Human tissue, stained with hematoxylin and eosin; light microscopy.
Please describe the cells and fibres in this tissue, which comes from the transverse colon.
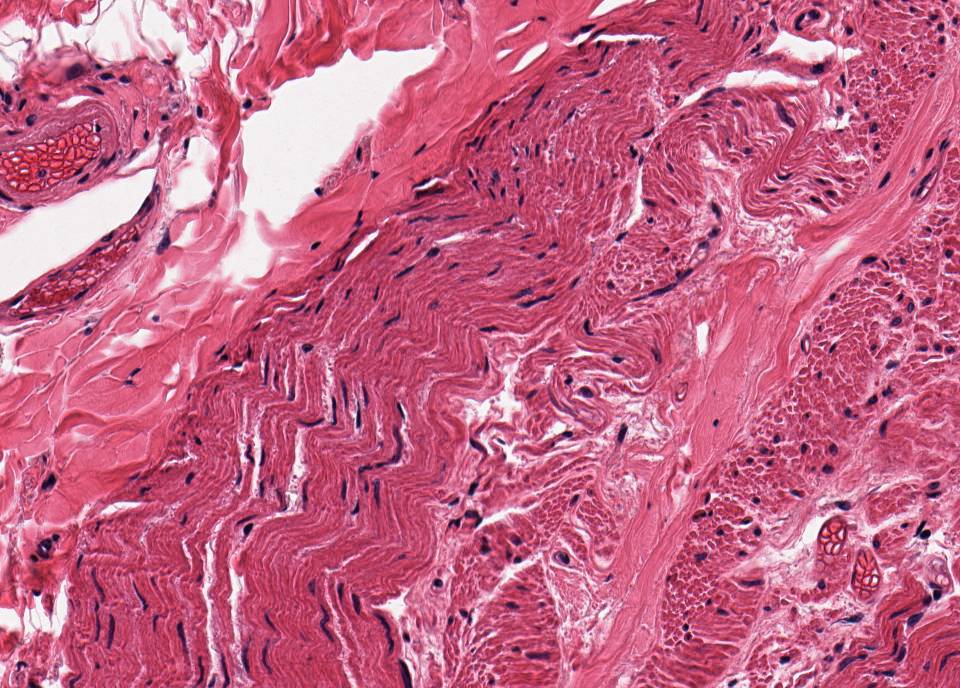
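Most of the field consists of bundles of pink fibres running in different directions; they are cut lengthwise in the lower left and crosswise on the right. The lengthwise fibres follow a wavy, zigzag course, with elongated, dark purple nuclei lying parallel to them. The crosswise-cut bundles appear as many small rounded pink profiles packed together.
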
